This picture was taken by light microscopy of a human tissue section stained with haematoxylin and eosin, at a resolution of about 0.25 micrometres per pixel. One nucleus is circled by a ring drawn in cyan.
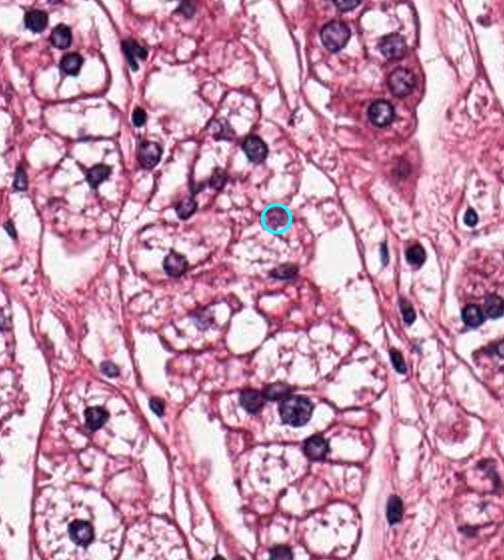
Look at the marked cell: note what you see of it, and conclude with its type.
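The nucleus sits with foamy cytoplasm around it on all sides rather than pressed against the cell edge. The cytoplasm is pale pink and packed with many small clear vacuoles, giving it a bubbly, foamy texture. The cell lies inside a cluster of similar foamy cells that is bounded by thin pink strands running between the clusters. The marked cell is an adrenal cortical cell.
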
